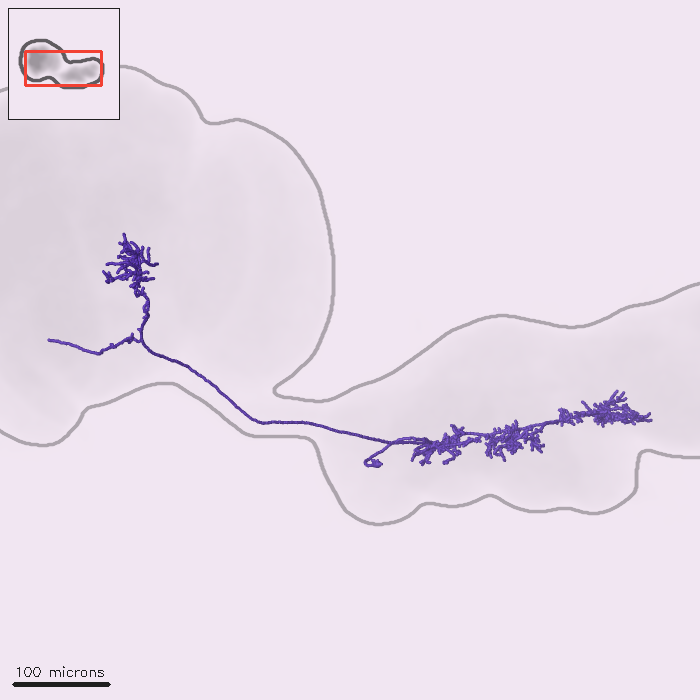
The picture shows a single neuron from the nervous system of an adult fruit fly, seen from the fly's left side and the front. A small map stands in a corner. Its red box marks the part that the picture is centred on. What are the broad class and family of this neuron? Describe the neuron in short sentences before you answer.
From left to right in the picture it spans about 650 microns. Dozens of branch ends can be seen. This is an ascending neuron. The family is hemilineage 08B.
